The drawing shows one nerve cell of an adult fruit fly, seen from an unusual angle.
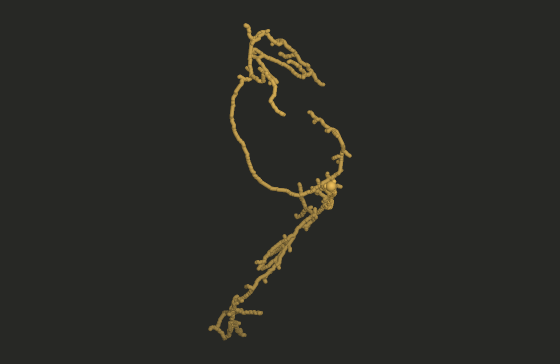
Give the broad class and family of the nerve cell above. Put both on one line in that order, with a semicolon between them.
central-brain intrinsic neuron; hemilineage SLPal2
